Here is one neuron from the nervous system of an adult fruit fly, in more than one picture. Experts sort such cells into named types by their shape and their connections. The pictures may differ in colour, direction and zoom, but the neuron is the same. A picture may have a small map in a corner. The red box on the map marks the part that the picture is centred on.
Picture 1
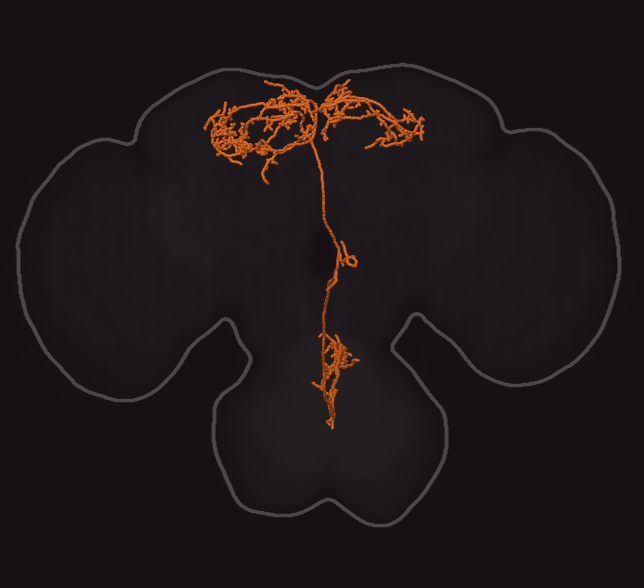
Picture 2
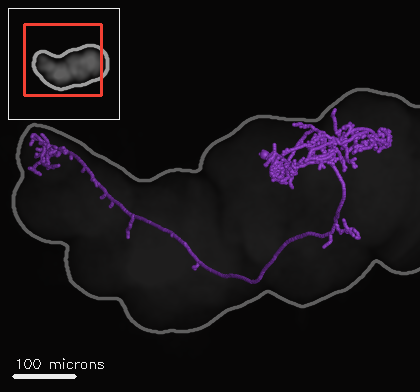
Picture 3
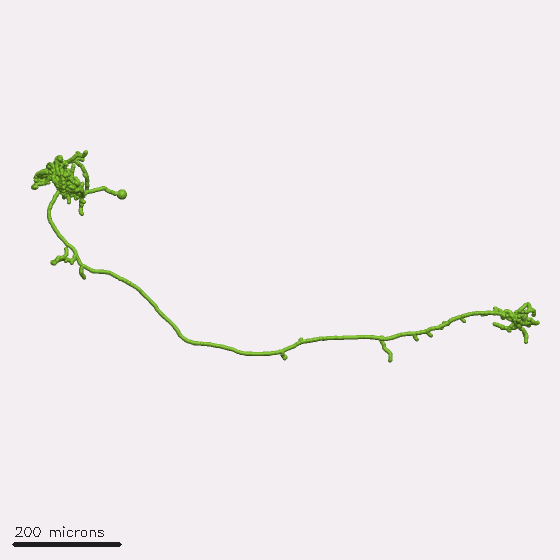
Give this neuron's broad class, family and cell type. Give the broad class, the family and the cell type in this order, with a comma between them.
descending neuron, hemilineage SMPpv1, DNpe034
